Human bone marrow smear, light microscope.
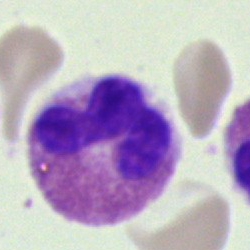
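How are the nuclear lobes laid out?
They curve in an arc around a paler central area of cytoplasm.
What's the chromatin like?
Dark purple, densely condensed, and no nucleoli visible.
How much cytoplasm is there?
Plenty, pale pinkish-lilac.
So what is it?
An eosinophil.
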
